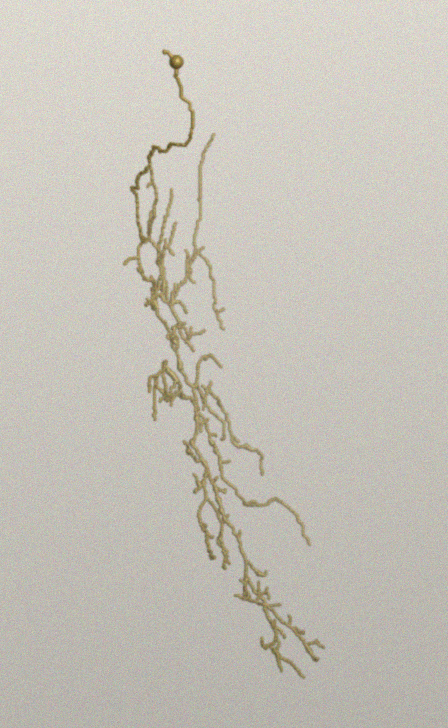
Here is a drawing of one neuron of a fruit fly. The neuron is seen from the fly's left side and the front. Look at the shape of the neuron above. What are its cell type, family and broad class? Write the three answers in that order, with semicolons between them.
Cm12; Cm; optic-lobe intrinsic neuron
